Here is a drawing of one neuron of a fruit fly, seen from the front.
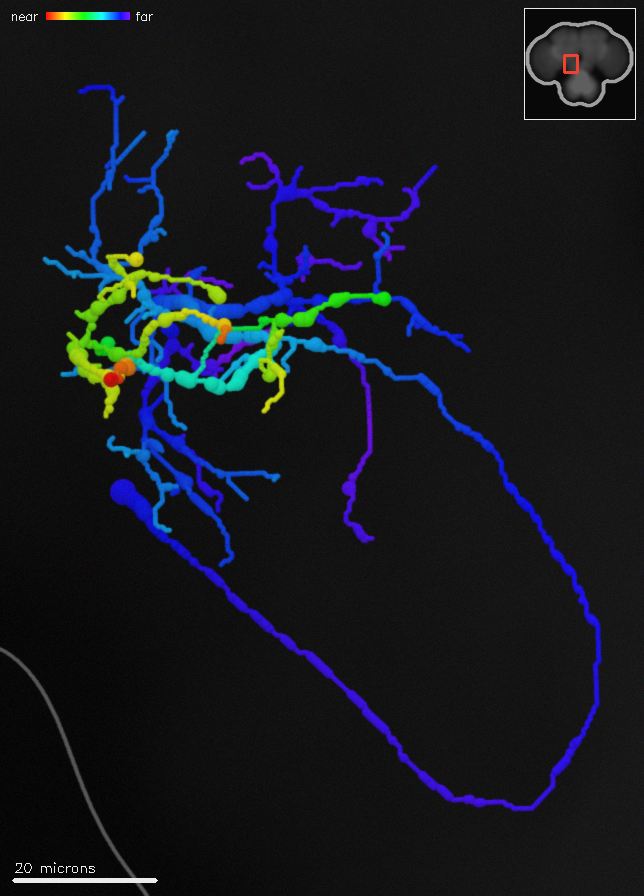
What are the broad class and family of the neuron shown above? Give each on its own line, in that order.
central-brain intrinsic neuron
hemilineage LB3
